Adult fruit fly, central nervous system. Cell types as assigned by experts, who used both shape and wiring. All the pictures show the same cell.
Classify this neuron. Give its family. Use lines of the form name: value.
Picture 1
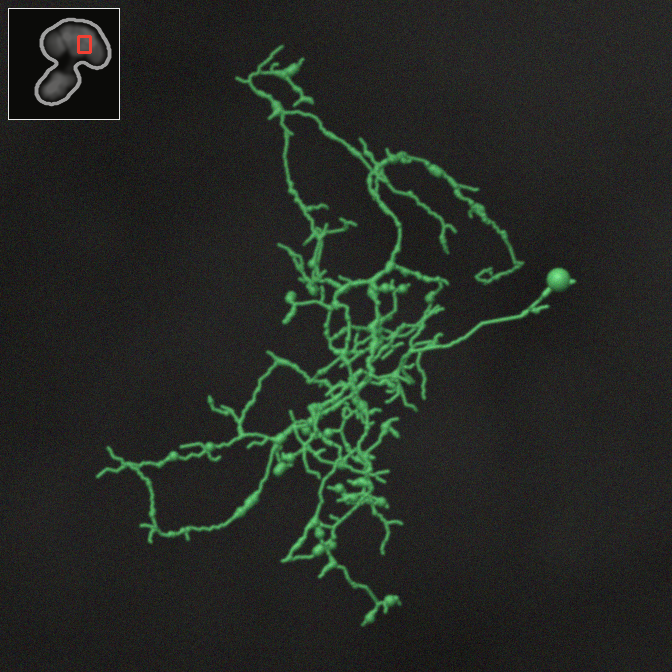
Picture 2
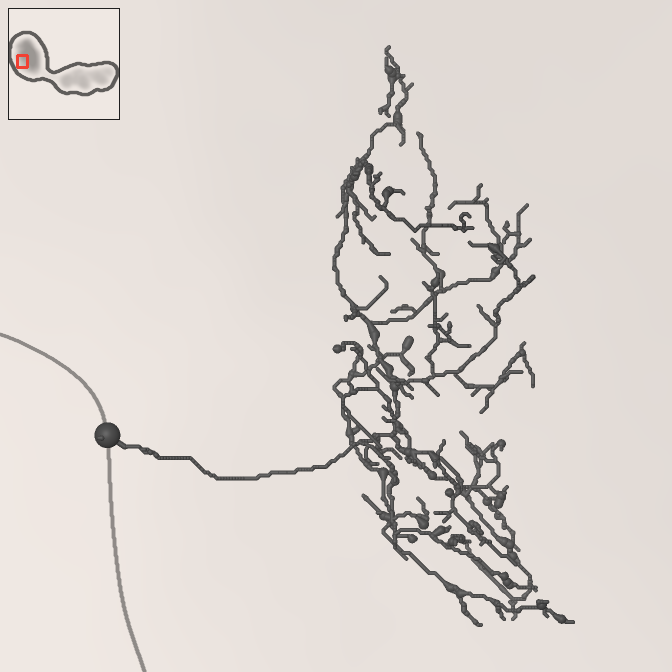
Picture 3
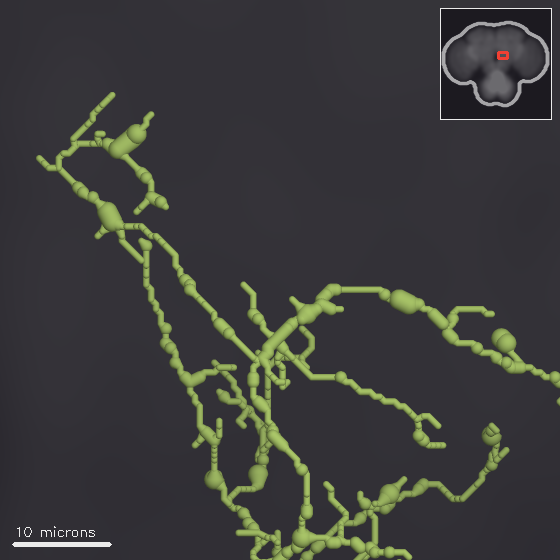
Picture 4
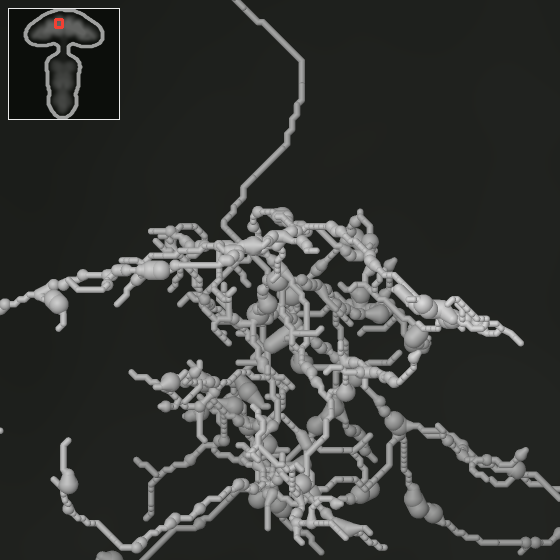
family: hemilineage TRdl_b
